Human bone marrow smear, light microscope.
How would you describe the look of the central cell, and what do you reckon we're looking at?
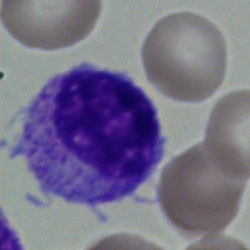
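Chromatin dark purple and clumped, with scattered paler patches. Pale lilac cytoplasm forms a crescent at the lower left of the nucleus. Fine purple specks dot the cytoplasm. Thin hair-like threads project from the left and lower cell edges. Name: myelocyte.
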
